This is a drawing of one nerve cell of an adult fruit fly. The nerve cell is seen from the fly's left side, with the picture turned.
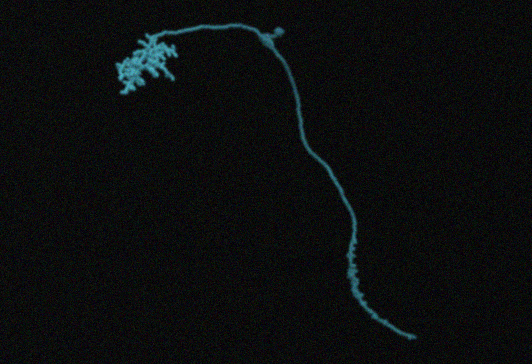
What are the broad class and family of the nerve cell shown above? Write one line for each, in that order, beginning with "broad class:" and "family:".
broad class: visual projection neuron
family: MeVP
